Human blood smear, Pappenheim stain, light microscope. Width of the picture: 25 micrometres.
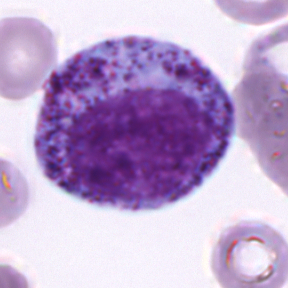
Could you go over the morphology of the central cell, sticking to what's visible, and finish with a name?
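Cell about 18 by 15 micrometres. Nucleus in lower part of cell, leaving a wider cytoplasmic band above. Cytoplasm holds many coarse dark purple granules, most crowded along upper and left edges. Pale bluish-grey cytoplasm between granules. Cell: promyelocyte.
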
